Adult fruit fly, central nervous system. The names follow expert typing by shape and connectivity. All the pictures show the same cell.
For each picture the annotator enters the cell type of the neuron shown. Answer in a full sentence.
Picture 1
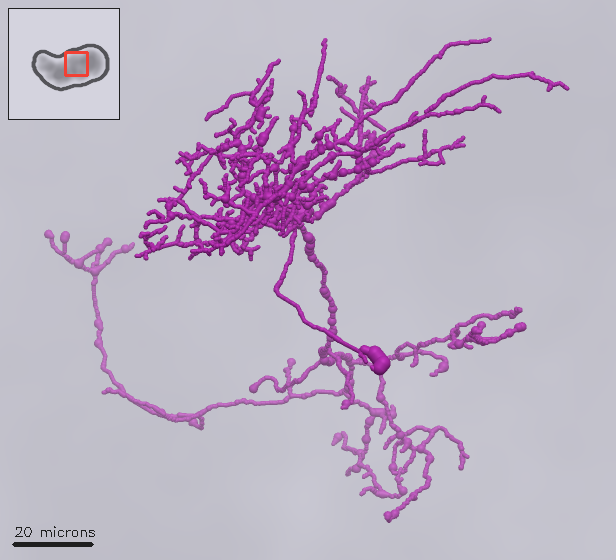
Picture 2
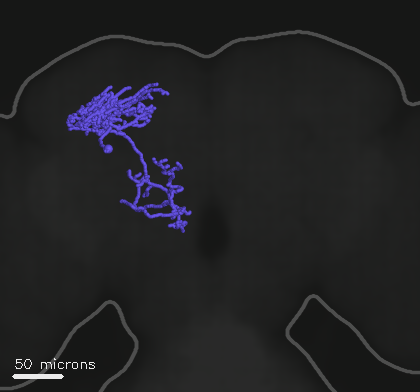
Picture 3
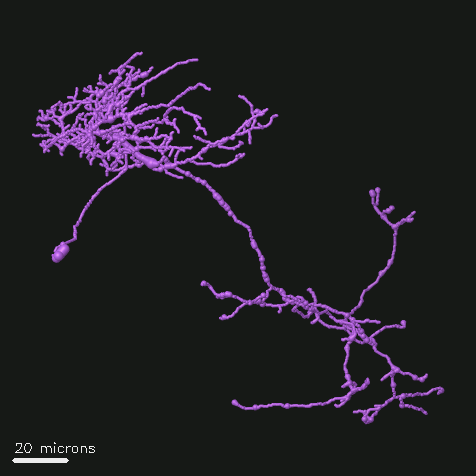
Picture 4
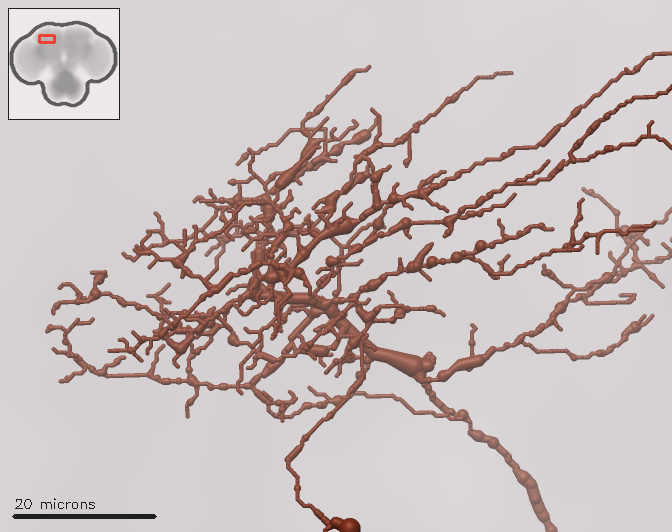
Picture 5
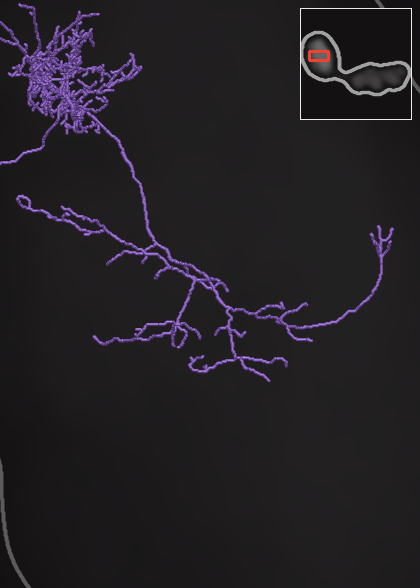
The cell type is AOTU028.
